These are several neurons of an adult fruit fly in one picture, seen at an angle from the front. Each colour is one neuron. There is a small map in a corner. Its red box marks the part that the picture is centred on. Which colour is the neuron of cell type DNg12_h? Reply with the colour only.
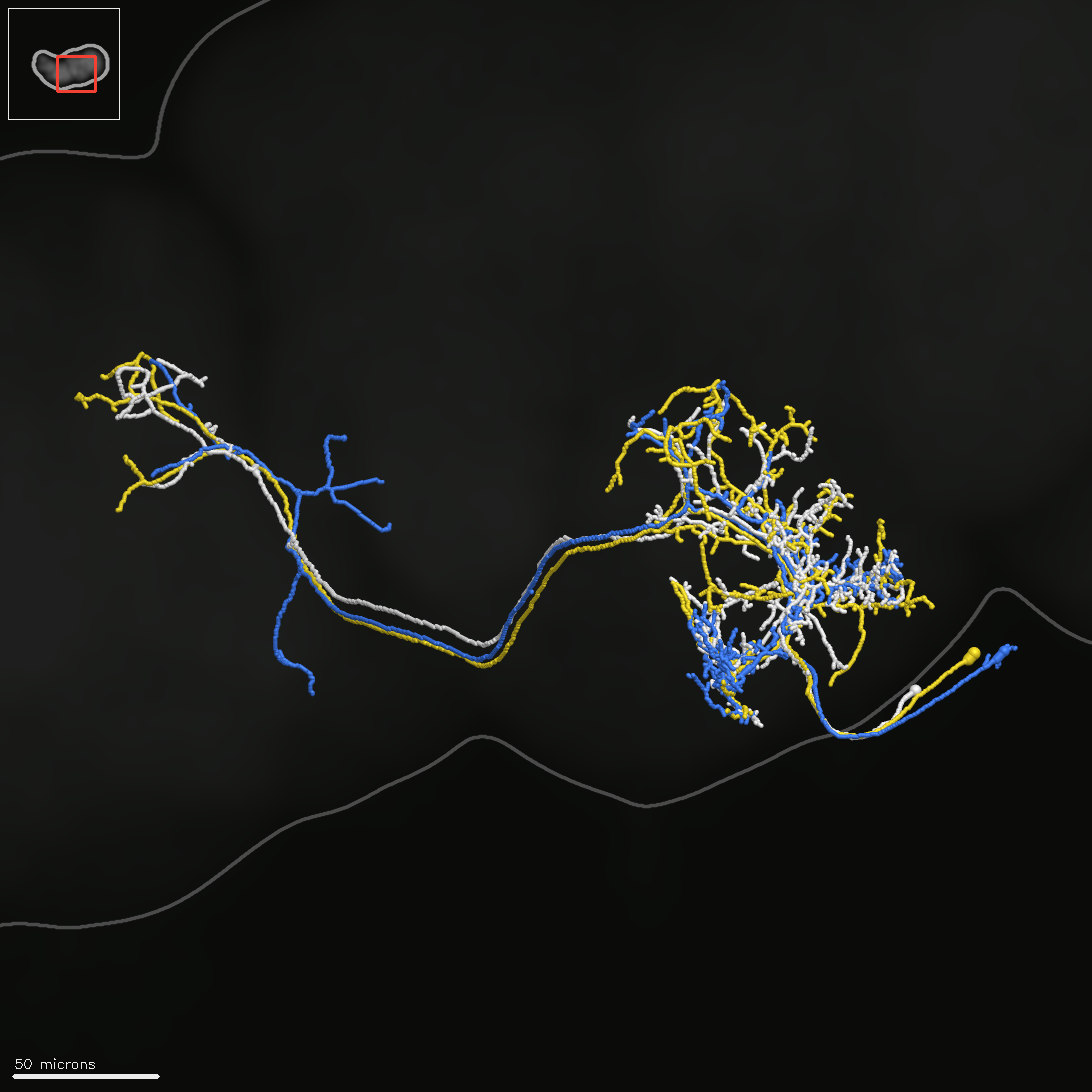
white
